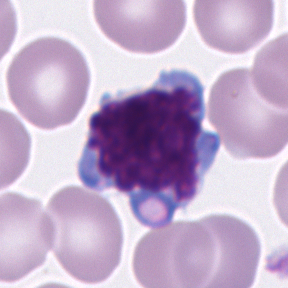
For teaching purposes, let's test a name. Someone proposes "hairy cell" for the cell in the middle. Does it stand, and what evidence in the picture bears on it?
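Let me go through this cell one feature at a time, starting with its edge: the outline is irregular, with knobby bulges of cytoplasm, and I simply note that. The nucleus is a single unlobed mass, angular and roughly square, and its chromatin is dark purple and coarsely clumped; I note these as they stand too. Now the cytoplasm: it is scant, only a thin, patchy, pale blue rim around the nucleus.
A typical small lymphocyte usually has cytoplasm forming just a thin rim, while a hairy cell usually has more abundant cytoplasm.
So that thin rim goes with typical lymphocyte and weighs against hairy cell. One more thing: a small round pale pink body sits in the blue cytoplasm at the lower edge of the cell. Putting it together, hairy cell doesn't fit; this is a typical lymphocyte.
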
